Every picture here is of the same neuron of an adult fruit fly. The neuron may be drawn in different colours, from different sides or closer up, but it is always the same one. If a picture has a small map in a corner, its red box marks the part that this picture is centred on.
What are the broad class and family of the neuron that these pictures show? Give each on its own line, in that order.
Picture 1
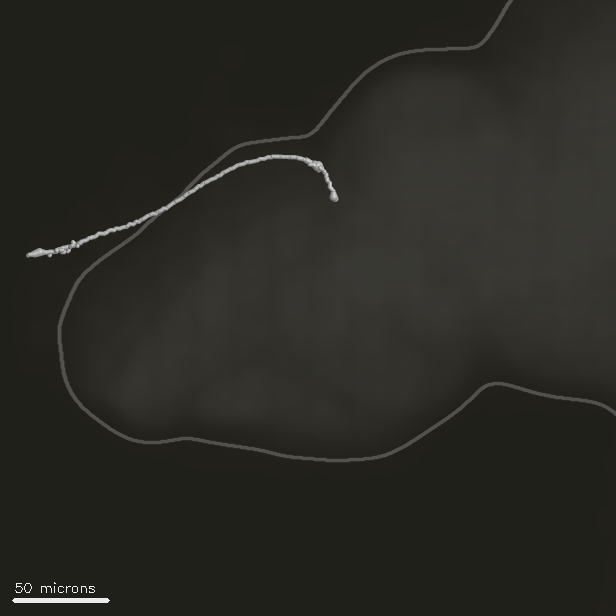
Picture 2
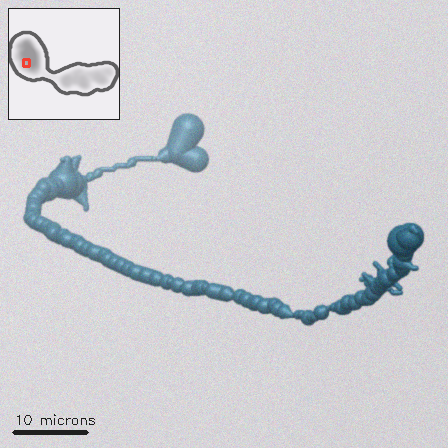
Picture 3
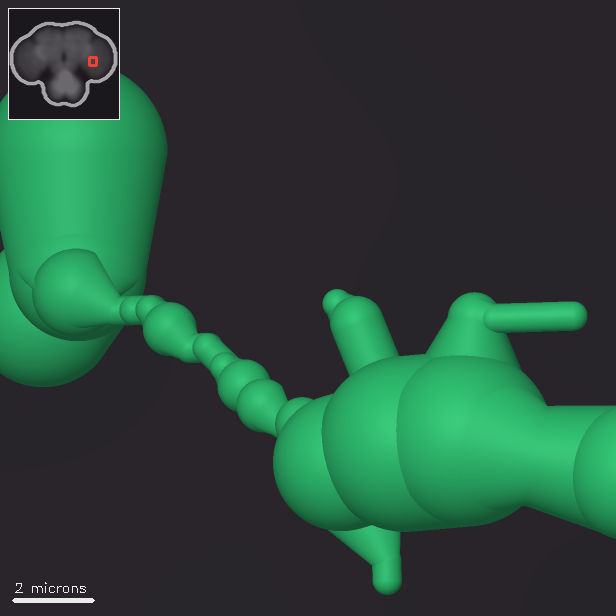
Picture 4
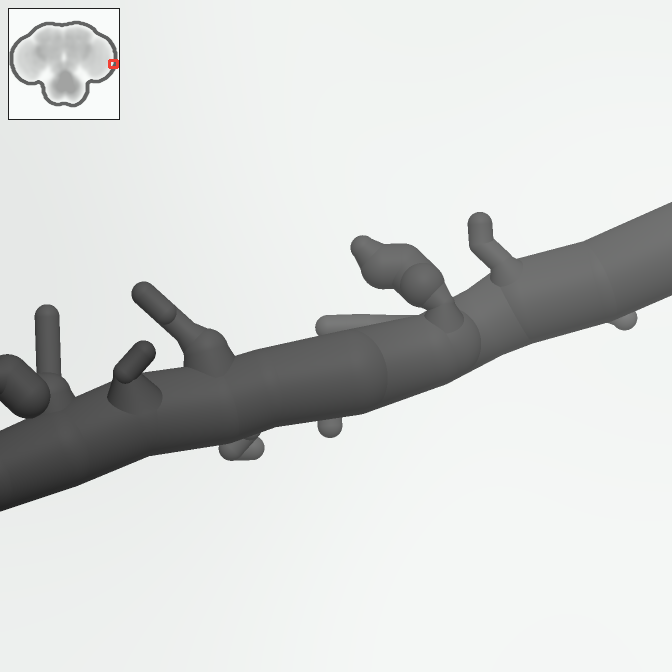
optic-lobe intrinsic neuron
L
